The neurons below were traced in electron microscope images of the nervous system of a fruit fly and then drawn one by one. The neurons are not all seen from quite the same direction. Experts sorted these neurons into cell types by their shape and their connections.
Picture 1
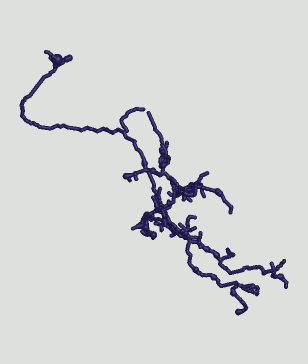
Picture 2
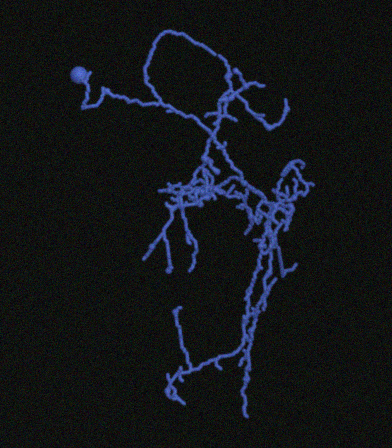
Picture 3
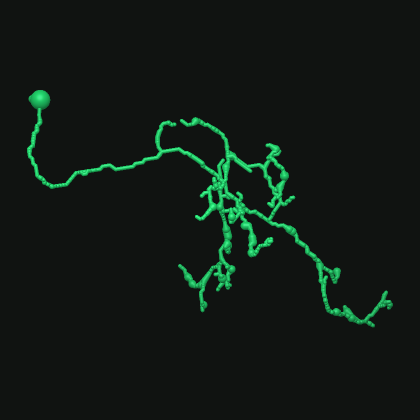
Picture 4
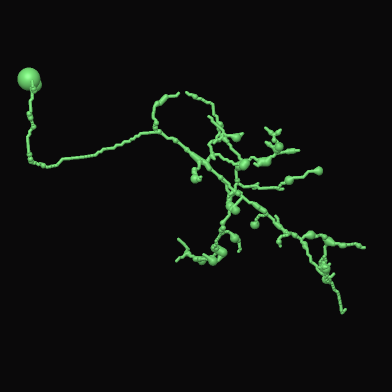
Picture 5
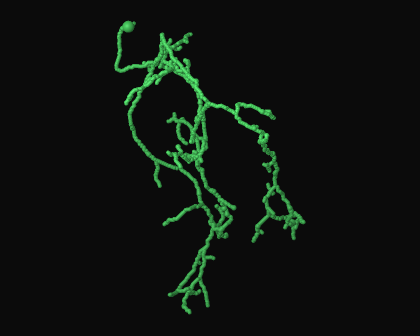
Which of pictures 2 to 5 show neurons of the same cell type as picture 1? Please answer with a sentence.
Picture 3 and picture 4 are of the same cell type.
